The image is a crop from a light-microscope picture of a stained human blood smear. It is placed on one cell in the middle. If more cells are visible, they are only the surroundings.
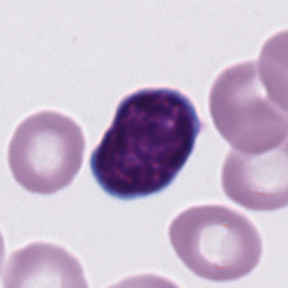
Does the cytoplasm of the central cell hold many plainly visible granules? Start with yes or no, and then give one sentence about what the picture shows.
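No. No granules can be seen in the cytoplasm.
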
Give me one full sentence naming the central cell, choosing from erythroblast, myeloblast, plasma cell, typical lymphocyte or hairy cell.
Of the cells in this crop, the central one is a typical lymphocyte.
